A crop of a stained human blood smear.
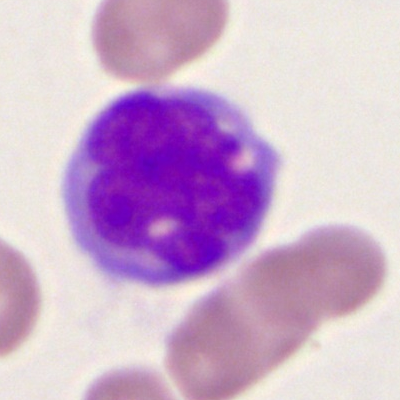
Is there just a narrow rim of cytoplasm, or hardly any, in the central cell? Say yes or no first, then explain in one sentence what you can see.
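Yes. The nucleus fills most of the cell.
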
